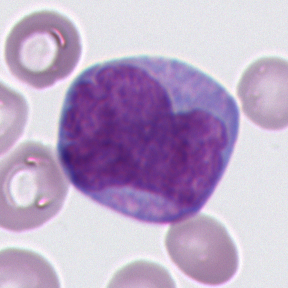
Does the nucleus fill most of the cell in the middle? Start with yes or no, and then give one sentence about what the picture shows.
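Yes. The nucleus fills most of the cell.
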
